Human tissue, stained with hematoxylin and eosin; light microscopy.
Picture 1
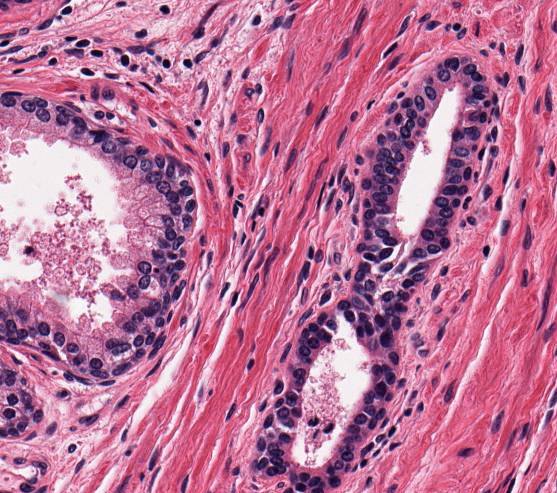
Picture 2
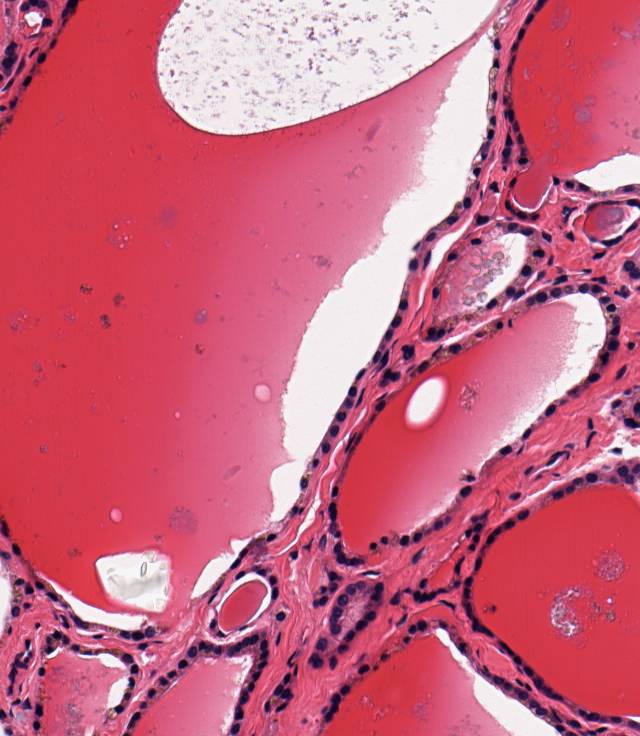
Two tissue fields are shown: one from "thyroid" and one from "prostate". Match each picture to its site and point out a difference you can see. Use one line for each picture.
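Site of picture 1: prostate. The large left gland is lined by tall cells with pale pink, finely granular cytoplasm and round nuclei toward the base.
Site of picture 2: thyroid. The follicles are lined by a single layer of flattened to low cuboidal cells.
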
